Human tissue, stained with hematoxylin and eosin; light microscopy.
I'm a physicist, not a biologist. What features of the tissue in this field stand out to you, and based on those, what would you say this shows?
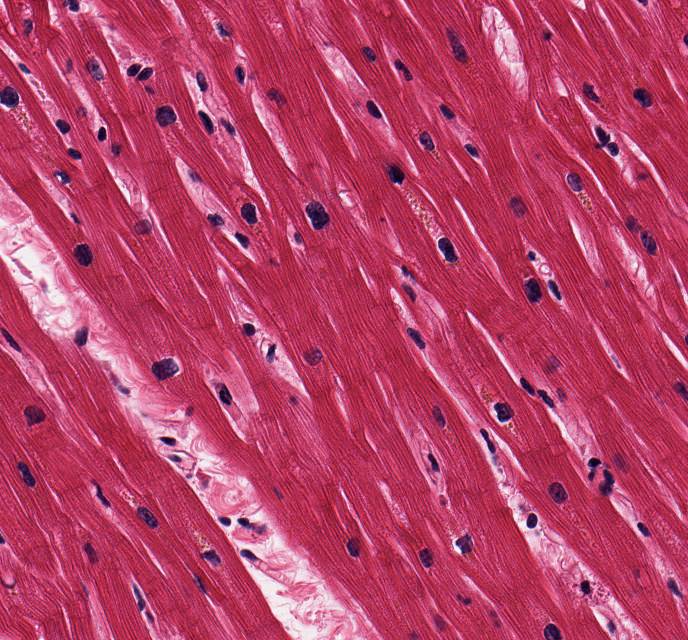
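Muscle fibres in parallel bundles, running steeply from upper left to lower right across the whole field. Fibres branch and join neighbours: a network, not separate straight cylinders. Central nuclei, some with small golden-brown granules gathered at their ends. Thin, dark, elongated nuclei in the narrow spaces between fibres. Tissue: left ventricle of the heart.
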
